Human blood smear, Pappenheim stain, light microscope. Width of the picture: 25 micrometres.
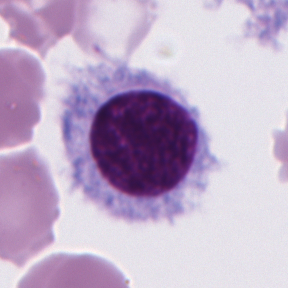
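Hairy cell in a stained peripheral blood smear; note the ragged border with fine hair-like projections around the whole circumference. The round nucleus, about 9 micrometres across, fills about 50% of the cell's area, and its dark purple chromatin is clumped into patches separated by paler streaks. The cytoplasm is pale grey-blue and finely mottled, with bluish specks and no reddish-purple granules.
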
